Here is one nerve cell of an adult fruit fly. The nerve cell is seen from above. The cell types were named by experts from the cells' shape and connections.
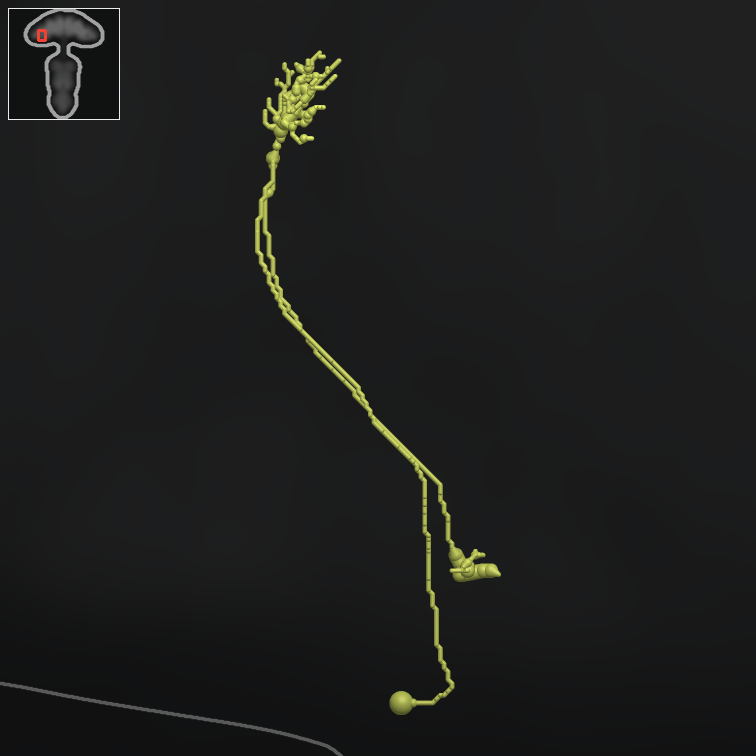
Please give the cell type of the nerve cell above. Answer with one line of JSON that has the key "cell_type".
{"cell_type": "T4b"}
